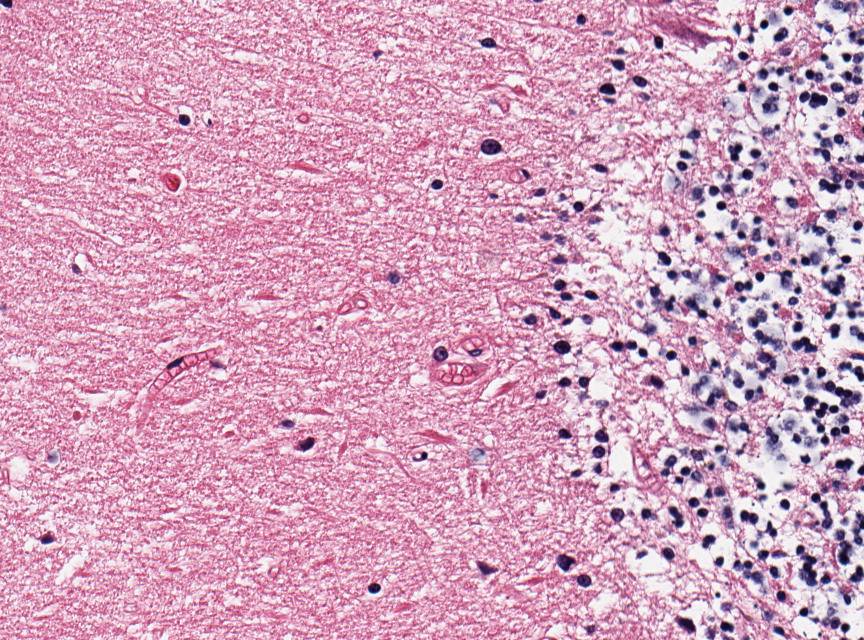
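Cerebellum: a sparsely cellular pink zone on the left meets, at a roughly vertical border on the right, a dense zone of small, round, dark nuclei with little visible cytoplasm. Notice small capillaries with red blood cells in the pink zone, one near the centre.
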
